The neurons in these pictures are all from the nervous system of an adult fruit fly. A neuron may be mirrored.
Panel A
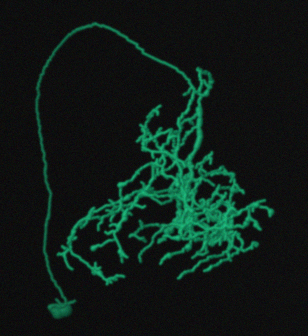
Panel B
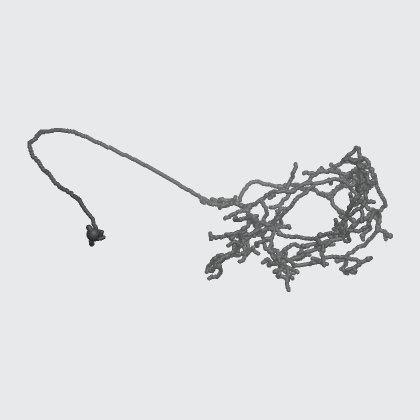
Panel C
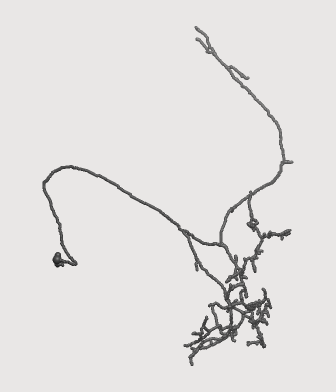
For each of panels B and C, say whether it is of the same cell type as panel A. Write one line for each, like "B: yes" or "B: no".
B: yes
C: no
